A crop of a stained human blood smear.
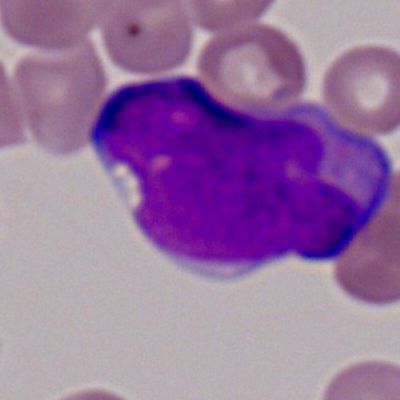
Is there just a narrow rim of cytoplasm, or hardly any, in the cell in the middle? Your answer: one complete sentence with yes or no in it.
Yes, the cytoplasm of this cell is scant.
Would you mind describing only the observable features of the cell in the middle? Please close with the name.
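The outline is irregular and angular rather than round. A darker blue border rims the edge of the cell. At its left edge lies a small, clear, unstained area. This cell is a myeloblast.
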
